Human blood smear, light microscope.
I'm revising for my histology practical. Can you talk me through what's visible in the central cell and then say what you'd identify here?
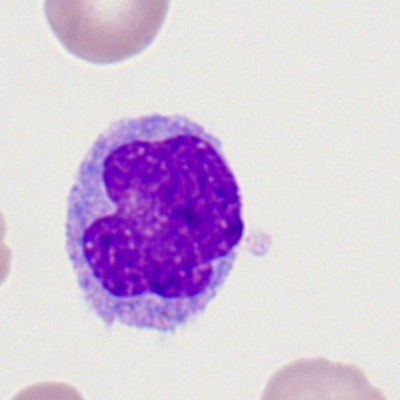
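Outline: rounded oval, edge slightly fuzzy and uneven. Nucleus: folded, with a deep notch cutting in from the left; occupies most of the cell. Chromatin: dark purple, mottled with many small pale spots. Cell: monocyte.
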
